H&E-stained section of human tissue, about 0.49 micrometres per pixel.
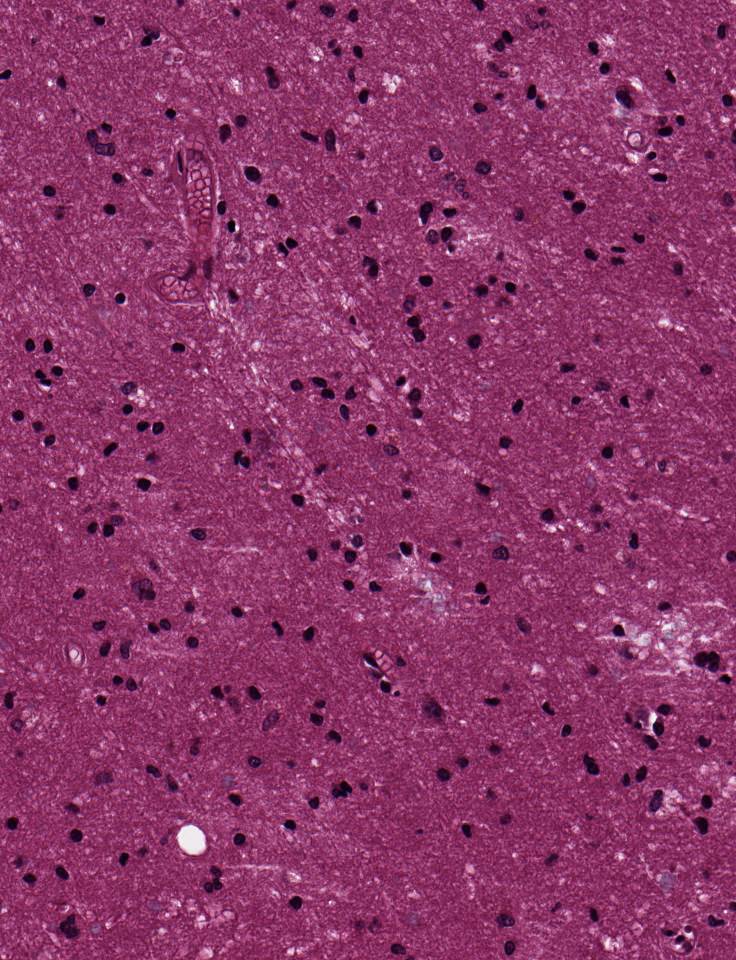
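Cerebral cortex (haematoxylin and eosin): a uniform, finely fibrillary pink-purple matrix fills the field, with no epithelium, glands or other organised units. Small, round, dark nuclei lie fairly evenly, singly or in small groups, most with little or no visible cytoplasm, some within a clear halo. Note the small pale, finely vacuolated patches, notably right of centre.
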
